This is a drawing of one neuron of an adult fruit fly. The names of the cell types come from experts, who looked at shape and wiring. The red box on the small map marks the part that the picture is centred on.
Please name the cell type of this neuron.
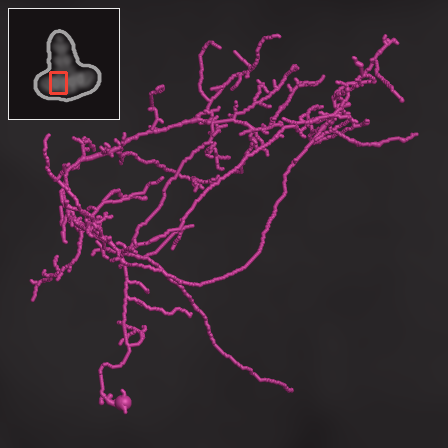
PLP054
